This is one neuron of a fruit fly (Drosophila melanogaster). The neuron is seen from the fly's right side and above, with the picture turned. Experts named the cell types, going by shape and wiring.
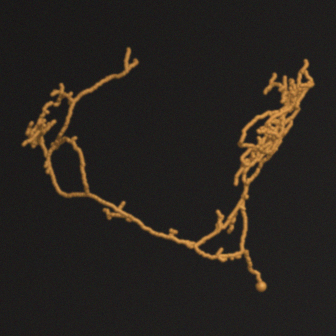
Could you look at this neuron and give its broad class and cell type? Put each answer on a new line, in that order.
central-brain intrinsic neuron
ATL036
